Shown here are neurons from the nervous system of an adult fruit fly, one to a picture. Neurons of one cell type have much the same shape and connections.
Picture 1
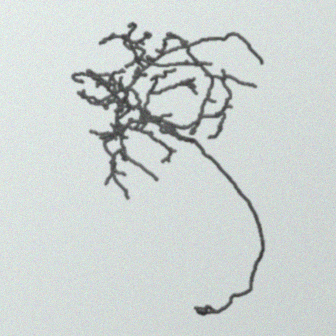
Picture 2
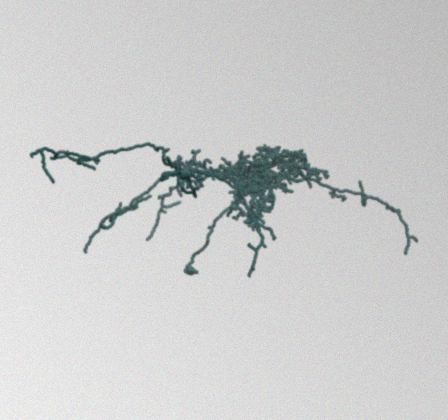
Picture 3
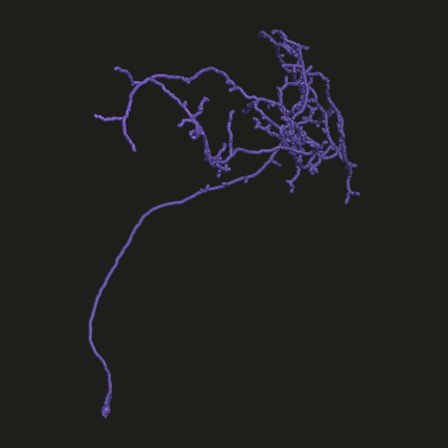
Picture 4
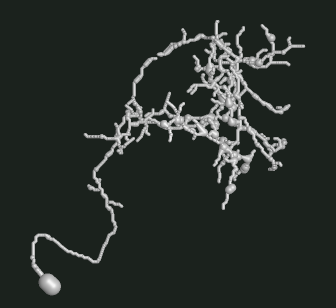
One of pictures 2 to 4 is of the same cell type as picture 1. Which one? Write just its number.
3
